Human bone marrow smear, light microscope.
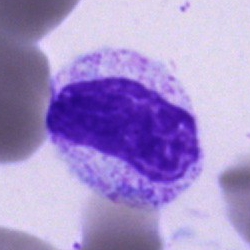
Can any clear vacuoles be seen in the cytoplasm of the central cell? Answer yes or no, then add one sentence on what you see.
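No. No vacuoles are seen in the cytoplasm.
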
